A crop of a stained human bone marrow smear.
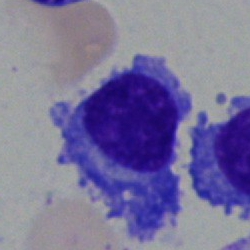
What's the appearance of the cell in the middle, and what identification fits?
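Surface first: many small, blunt, rounded knobs of cytoplasm. Nucleus next: placed toward the upper part, with more cytoplasm beneath it. Cytoplasm colour: blue, with a paler band just below the nucleus. Name: plasma cell.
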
